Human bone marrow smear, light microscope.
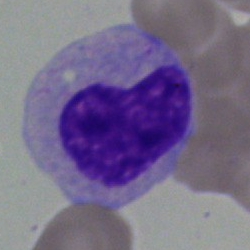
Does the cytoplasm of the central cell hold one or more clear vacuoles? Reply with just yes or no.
Yes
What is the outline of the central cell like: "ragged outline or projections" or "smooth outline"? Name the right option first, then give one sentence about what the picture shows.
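Smooth outline. The cell outline is round and smooth.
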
